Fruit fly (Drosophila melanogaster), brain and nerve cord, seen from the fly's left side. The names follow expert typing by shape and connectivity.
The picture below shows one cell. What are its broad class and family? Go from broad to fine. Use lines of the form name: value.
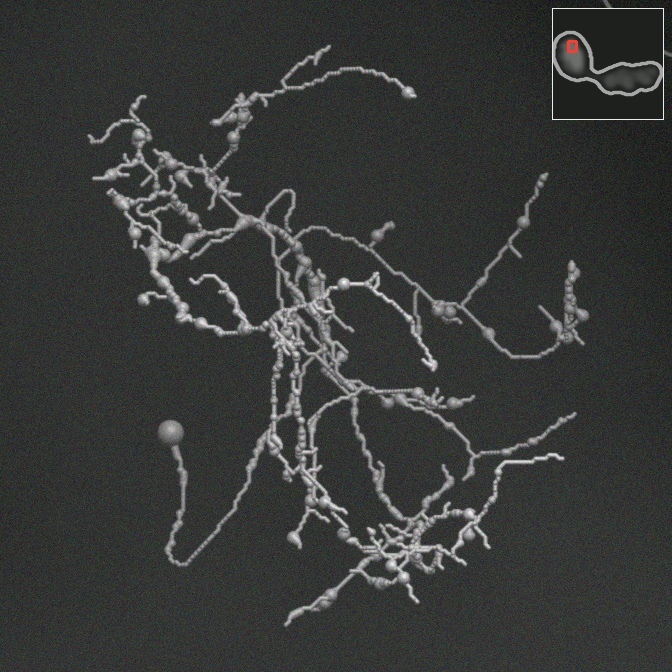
broad class: central-brain intrinsic neuron
family: hemilineage LHl4_dorsal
